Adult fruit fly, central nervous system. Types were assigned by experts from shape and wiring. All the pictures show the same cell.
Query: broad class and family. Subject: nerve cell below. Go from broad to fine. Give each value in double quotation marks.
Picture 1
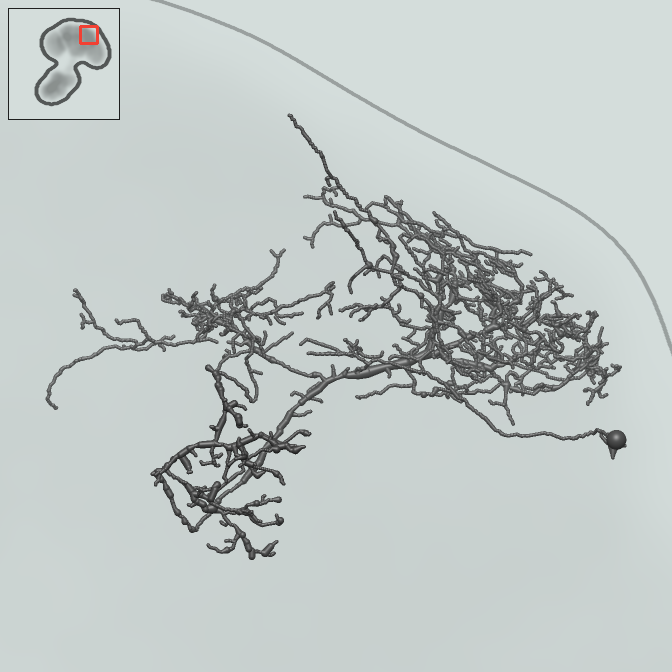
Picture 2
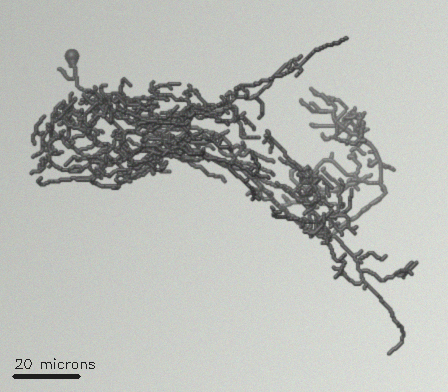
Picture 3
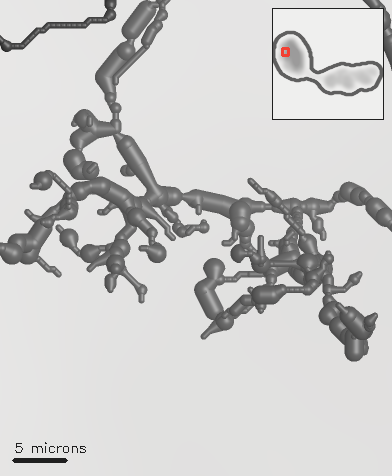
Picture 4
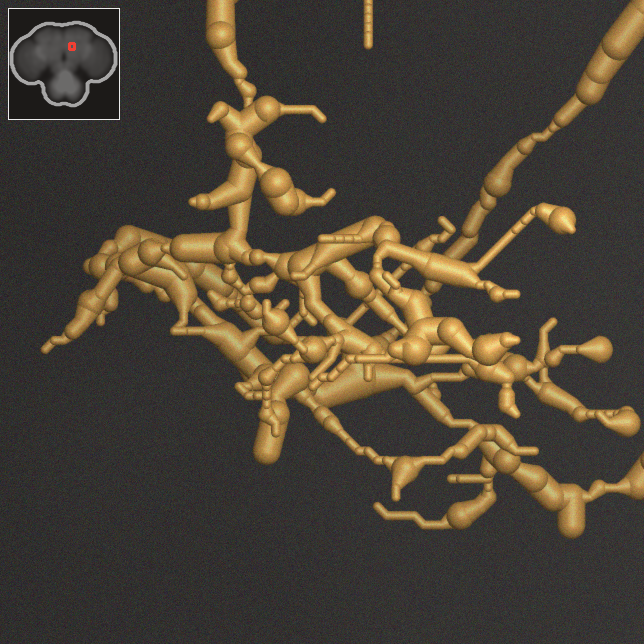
"central-brain intrinsic neuron", "hemilineage AOTUv4_dorsal"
